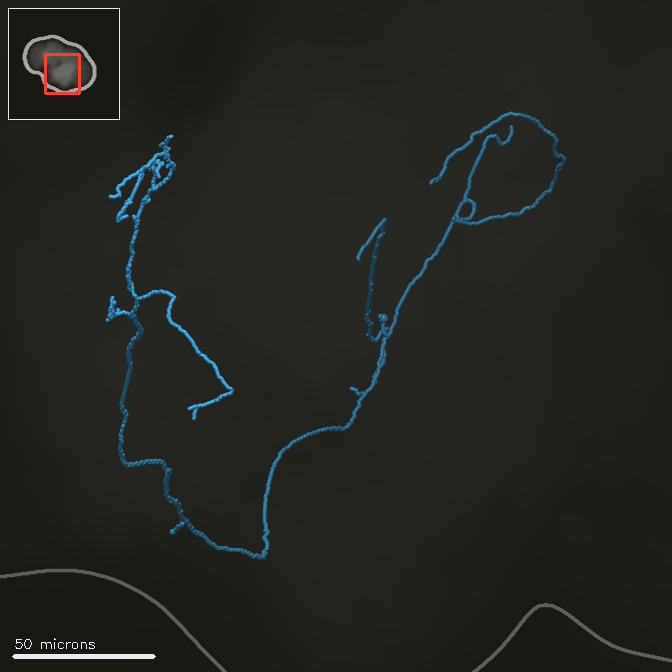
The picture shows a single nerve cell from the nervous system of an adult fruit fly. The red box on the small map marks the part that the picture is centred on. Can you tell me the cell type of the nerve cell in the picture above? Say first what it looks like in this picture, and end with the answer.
From left to right in the picture it spans about 160 microns. In this view it is about as wide as it is tall. It is a sensory neuron descending to the nerve cord. Its cell type is LN-DN2.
